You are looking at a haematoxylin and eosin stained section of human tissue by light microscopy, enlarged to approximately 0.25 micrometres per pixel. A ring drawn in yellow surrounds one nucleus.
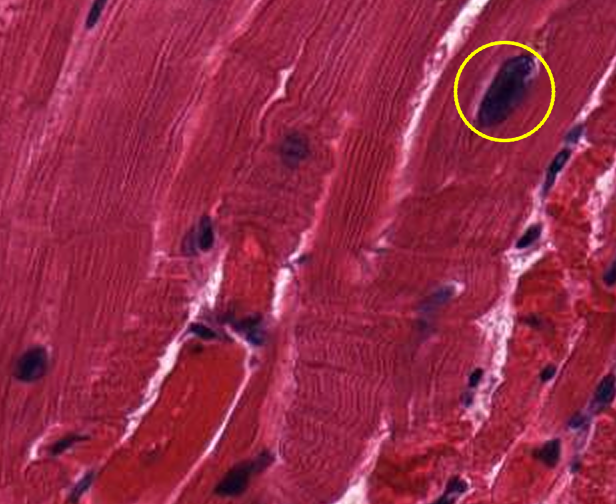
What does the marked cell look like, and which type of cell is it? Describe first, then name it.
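The nucleus is an elongated oval with a smooth outline, its long axis running along the length of the fibre. The nucleus stains deep purple fairly evenly throughout. The nucleus sits inside the fibre, with cytoplasm on both sides of it rather than pressed against the fibre's edge. The cytoplasm is pink-red and streaked with fine fibrils running lengthwise. The fibre runs parallel to neighbouring fibres and is separated from them by narrow pale clefts. The marked cell is a cardiomyocyte.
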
